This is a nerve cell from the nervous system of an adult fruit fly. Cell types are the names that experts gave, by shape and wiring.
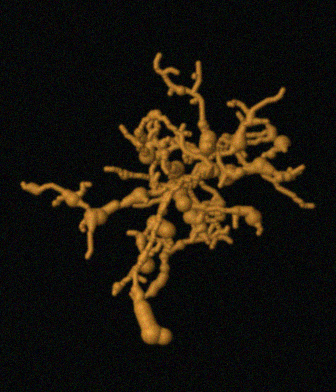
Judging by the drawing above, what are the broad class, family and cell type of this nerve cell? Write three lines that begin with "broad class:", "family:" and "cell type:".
broad class: optic-lobe intrinsic neuron
family: Mi
cell type: Mi10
